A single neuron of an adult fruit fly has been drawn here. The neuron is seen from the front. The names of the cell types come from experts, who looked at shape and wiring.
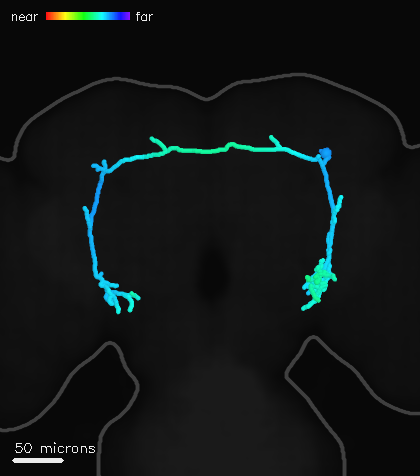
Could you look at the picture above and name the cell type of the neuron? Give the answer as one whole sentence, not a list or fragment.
This neuron is included in the cell type CB1818.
